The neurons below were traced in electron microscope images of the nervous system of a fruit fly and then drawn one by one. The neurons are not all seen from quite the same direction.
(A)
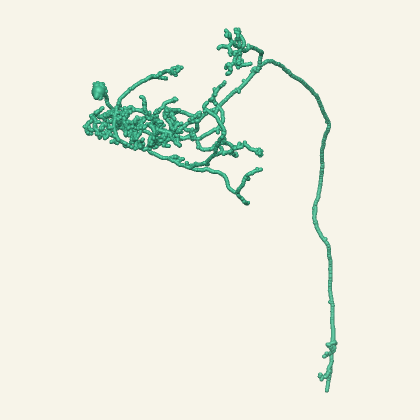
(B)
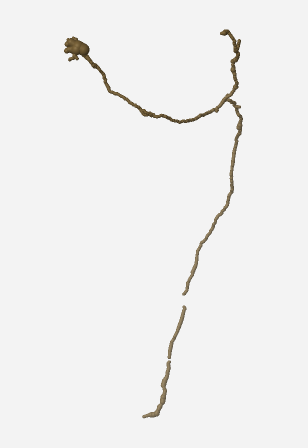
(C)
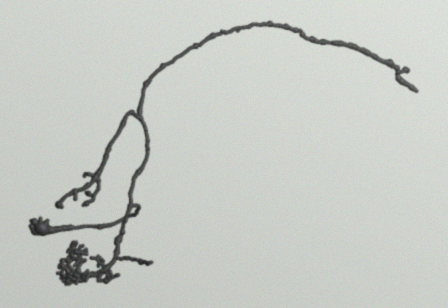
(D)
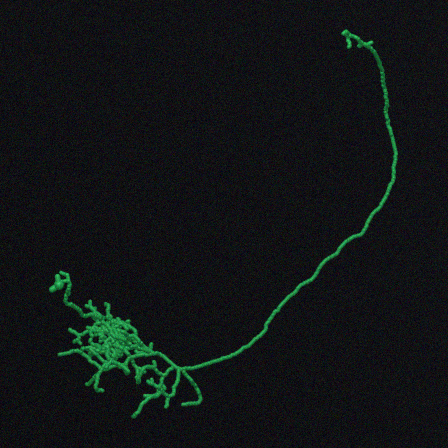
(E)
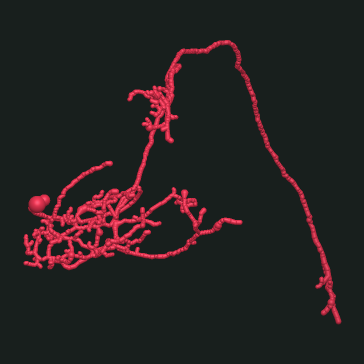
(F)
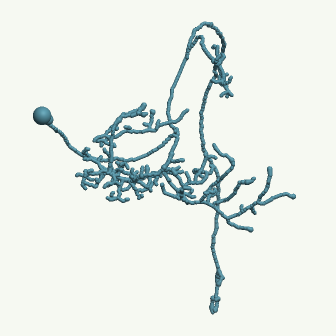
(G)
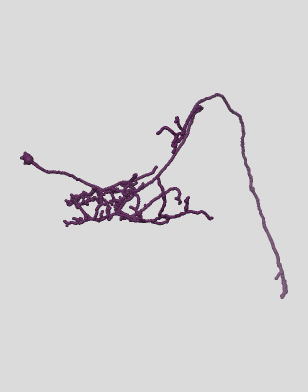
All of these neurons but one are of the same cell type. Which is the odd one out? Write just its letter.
D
